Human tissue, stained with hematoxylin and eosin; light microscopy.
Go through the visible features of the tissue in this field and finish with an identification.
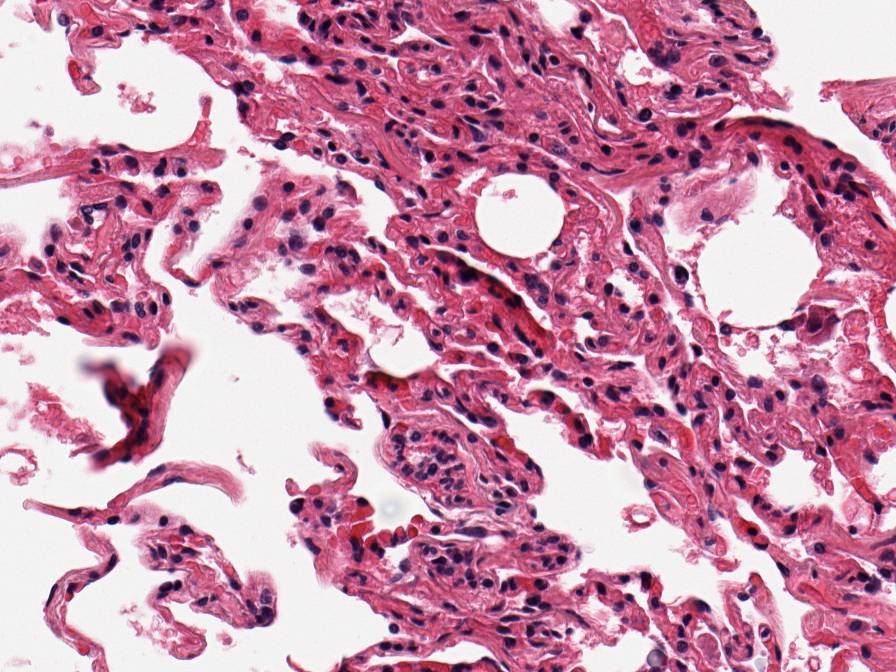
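Irregular, branching pink strands separated by clear empty spaces; spaces larger, more frequent on left. Upper right: two round, smooth-edged empty spaces within denser tissue. Bright red erythrocytes packed in small channels within strands, clearest lower centre. No glands. Tissue: lung.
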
